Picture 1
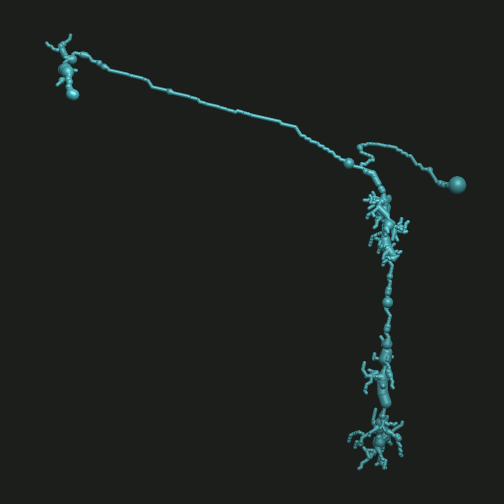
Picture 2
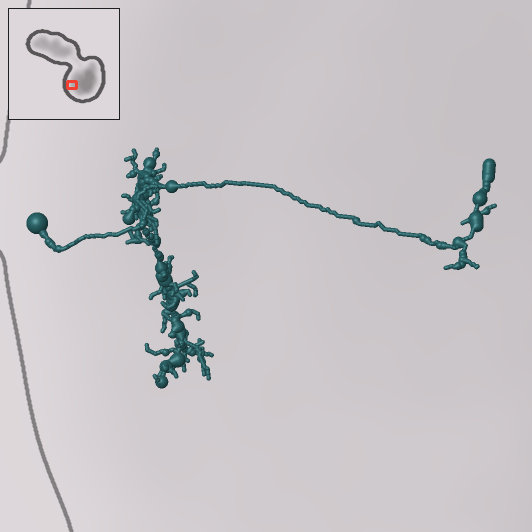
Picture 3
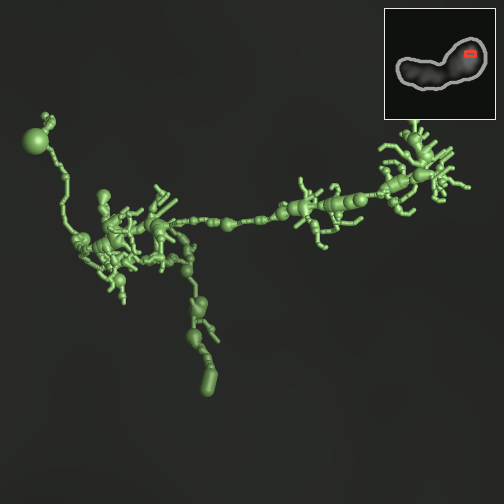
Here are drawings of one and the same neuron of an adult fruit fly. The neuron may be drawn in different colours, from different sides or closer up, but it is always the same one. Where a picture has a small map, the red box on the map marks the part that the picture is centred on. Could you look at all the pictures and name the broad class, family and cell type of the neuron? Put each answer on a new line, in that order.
optic-lobe intrinsic neuron
T
T2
